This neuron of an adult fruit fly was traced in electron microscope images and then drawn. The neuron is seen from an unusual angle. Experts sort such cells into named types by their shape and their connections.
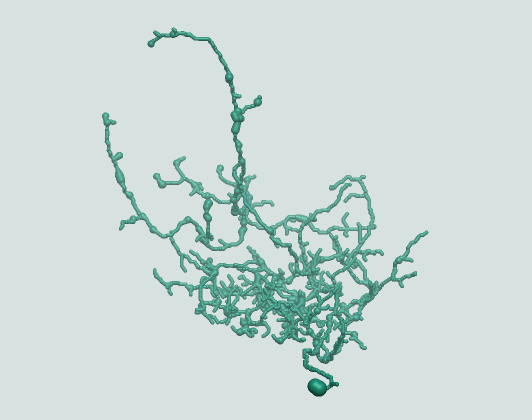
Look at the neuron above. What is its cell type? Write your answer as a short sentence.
The cell type is AVLP333.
